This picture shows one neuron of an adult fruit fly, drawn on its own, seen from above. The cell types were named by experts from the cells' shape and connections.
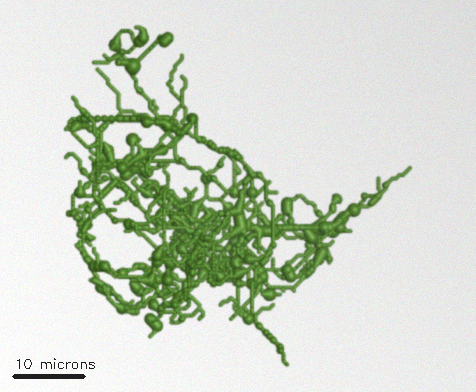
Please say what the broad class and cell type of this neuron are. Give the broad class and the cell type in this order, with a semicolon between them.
nerve-cord intrinsic neuron; INXXX336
